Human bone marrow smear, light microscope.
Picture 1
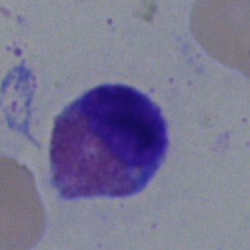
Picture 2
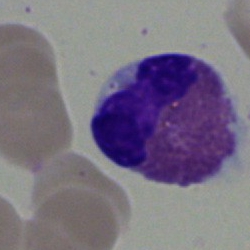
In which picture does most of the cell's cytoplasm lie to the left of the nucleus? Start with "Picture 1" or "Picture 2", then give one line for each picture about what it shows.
Picture 1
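In picture 1: The nucleus sits off-centre, towards the upper right of the cell.
In picture 2: The cytoplasm takes up roughly the right half of the cell and looks pinkish-purple.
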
